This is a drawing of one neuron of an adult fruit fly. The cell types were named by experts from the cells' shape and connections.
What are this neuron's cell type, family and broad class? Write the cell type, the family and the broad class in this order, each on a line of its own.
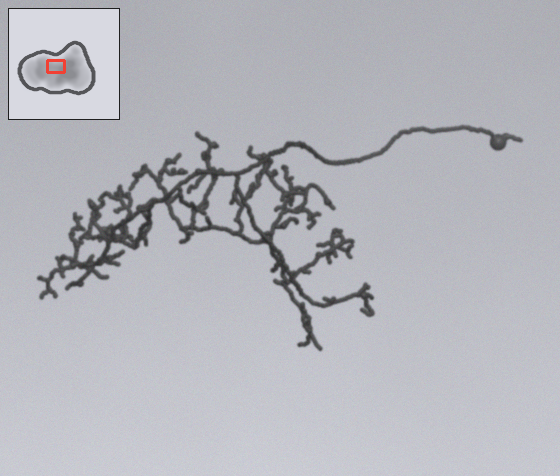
FB5R
hemilineage DM6_dorso_medial
central-brain intrinsic neuron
